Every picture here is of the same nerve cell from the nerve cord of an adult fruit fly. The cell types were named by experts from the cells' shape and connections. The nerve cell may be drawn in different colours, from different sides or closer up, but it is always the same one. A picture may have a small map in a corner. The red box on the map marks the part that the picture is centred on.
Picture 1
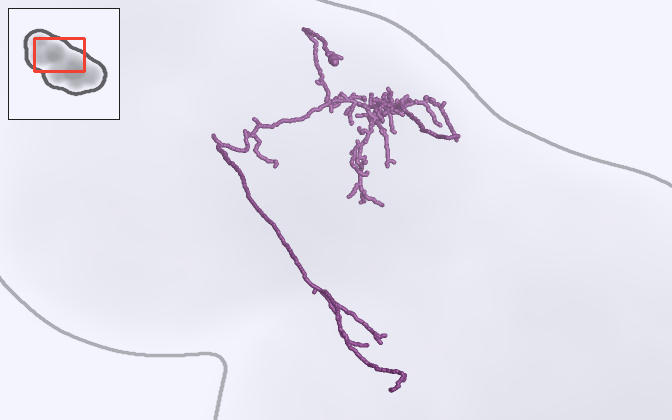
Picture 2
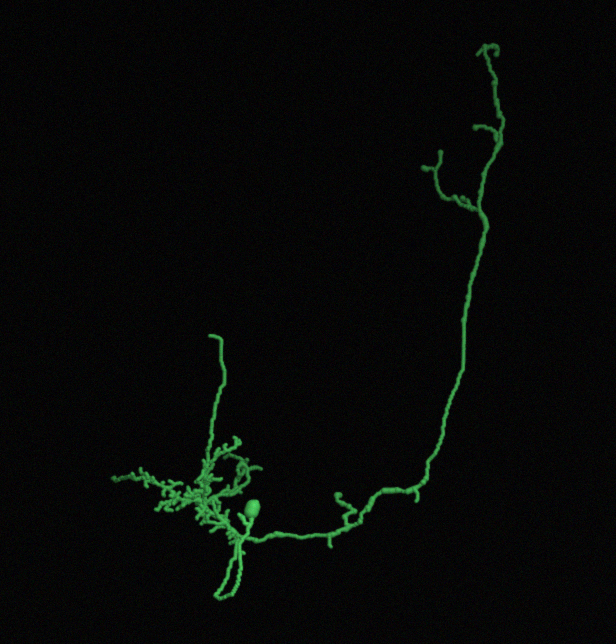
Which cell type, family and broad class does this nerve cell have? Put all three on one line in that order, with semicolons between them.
IN19B091; hemilineage 19B; nerve-cord intrinsic neuron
